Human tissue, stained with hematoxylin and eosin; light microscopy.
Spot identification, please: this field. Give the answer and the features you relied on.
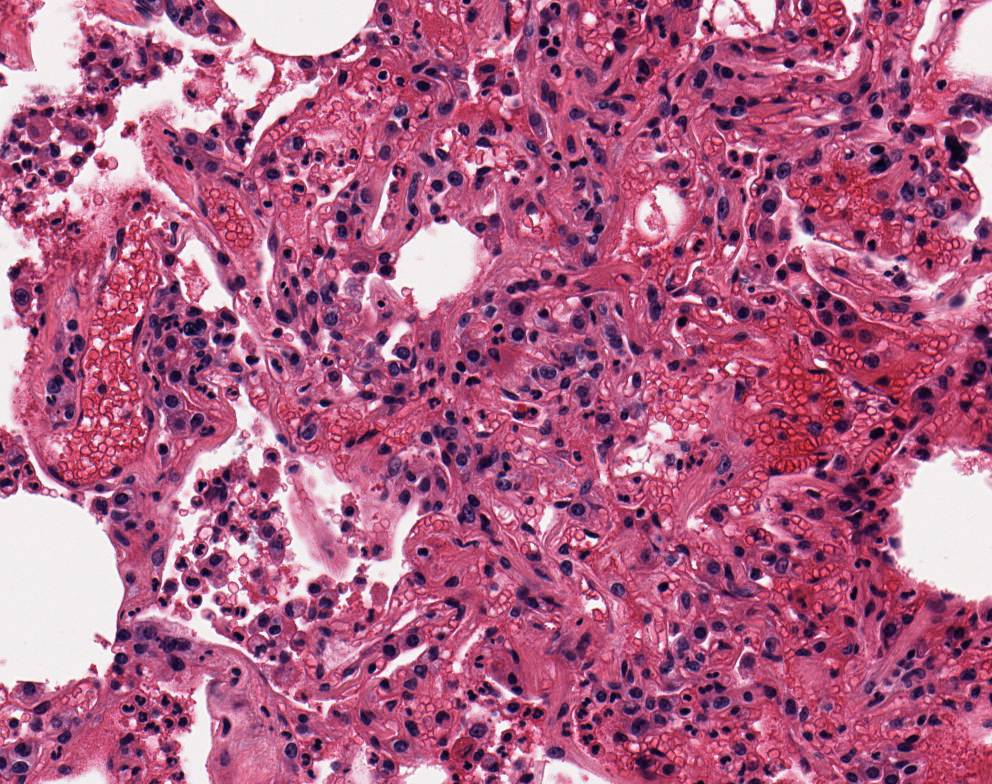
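Mainly alveolus, though the tissue here is dense and cellular, interlacing strands filling most of the field, with a few rounded empty spaces at its edges. What decides it is the many thin-walled channels distended and packed with red blood cells, most clearly at left middle and right centre.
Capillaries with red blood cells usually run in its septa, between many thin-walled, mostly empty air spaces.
Small round dark nuclei are scattered all through the strands. Spaces at upper left and lower left hold loose clusters of detached rounded cells mixed with red blood cells.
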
